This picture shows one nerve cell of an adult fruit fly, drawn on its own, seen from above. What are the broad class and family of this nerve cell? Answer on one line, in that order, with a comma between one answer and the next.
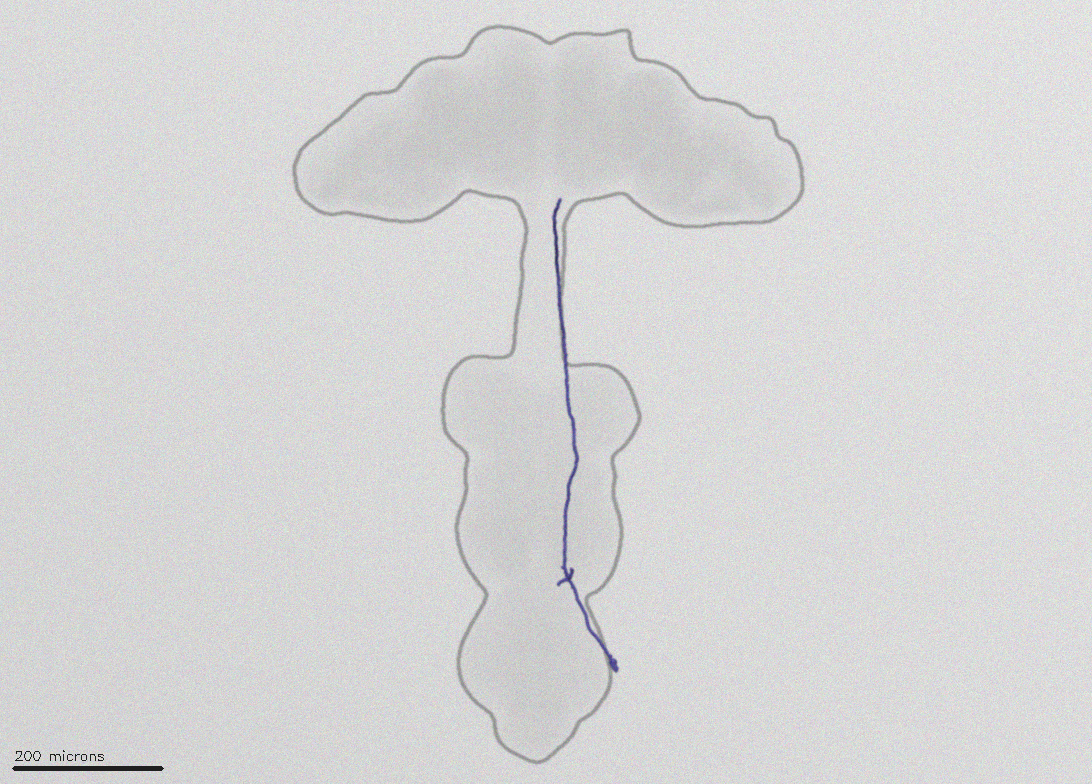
sensory neuron ascending to the brain, class mechanosensory proprioceptive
